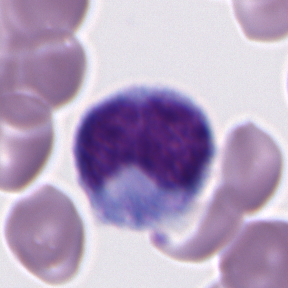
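Monocyte, centre of a stained peripheral blood smear. First, the outline is roughly round. Second, the nucleus fills the upper part of the cell, with its indentation facing downward. Third, the cytoplasm is scant, pale greyish blue and lies mainly at the lower side.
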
